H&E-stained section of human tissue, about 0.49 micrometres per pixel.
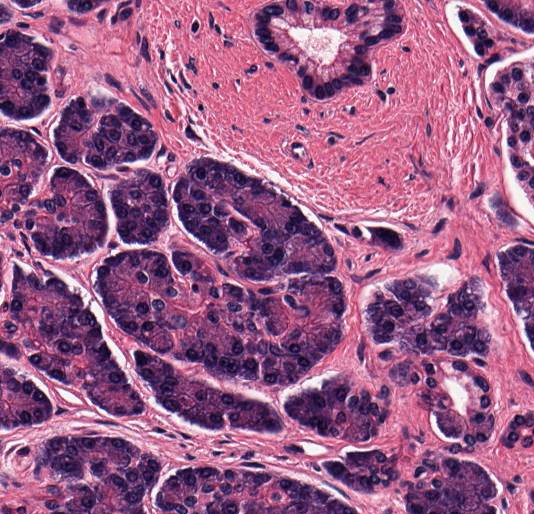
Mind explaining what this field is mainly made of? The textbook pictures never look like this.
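That's exocrine pancreas: closely packed rounded clusters of glandular cells, split up by thin pink fibrous septa. The acinar nuclei are round and sit toward the outer, basal side, and the lumens are tiny and mostly hard to see.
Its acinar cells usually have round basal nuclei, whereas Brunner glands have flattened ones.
No fat cells anywhere, either.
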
